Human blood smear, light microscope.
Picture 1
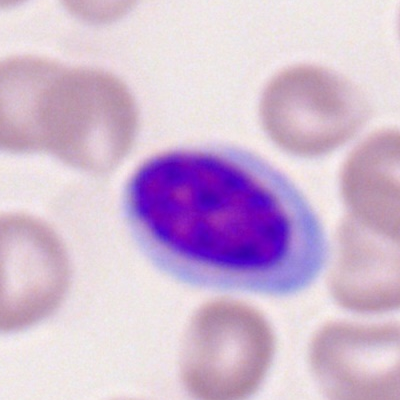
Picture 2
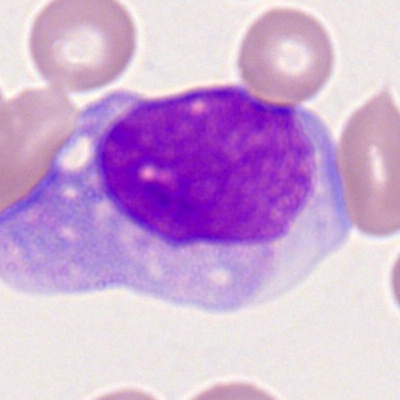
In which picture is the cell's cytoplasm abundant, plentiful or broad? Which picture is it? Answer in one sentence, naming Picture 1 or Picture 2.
Picture 2 shows a cell with plenty of cytoplasm around its nucleus.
